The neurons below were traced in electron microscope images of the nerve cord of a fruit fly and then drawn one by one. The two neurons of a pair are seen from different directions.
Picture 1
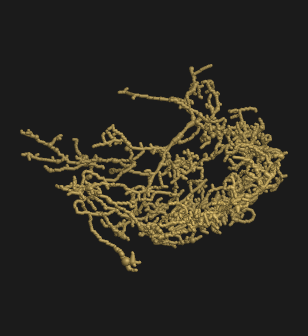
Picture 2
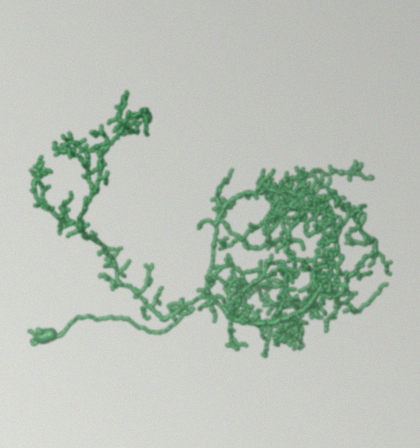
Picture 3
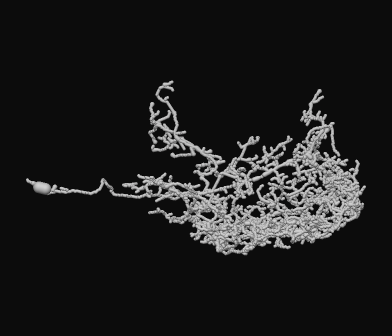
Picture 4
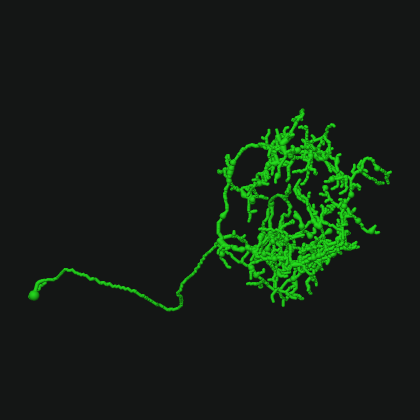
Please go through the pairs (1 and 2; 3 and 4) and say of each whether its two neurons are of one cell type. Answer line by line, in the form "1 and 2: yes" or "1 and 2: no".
1 and 2: yes
3 and 4: no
